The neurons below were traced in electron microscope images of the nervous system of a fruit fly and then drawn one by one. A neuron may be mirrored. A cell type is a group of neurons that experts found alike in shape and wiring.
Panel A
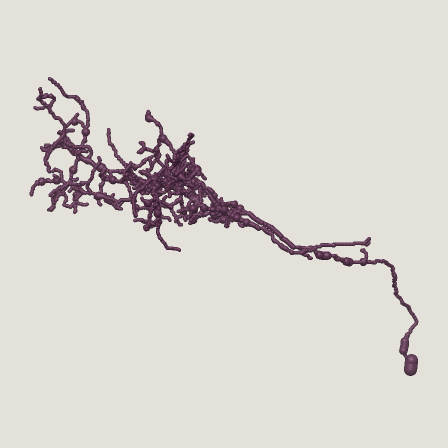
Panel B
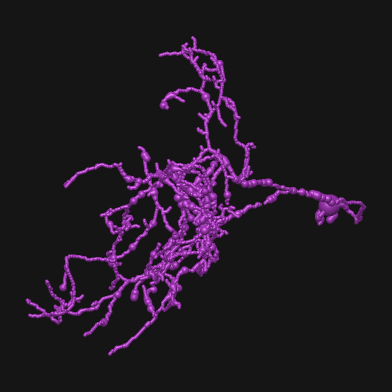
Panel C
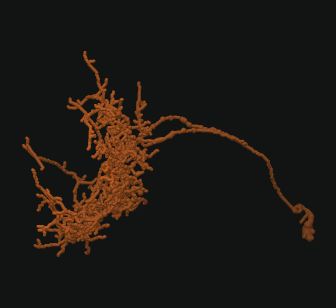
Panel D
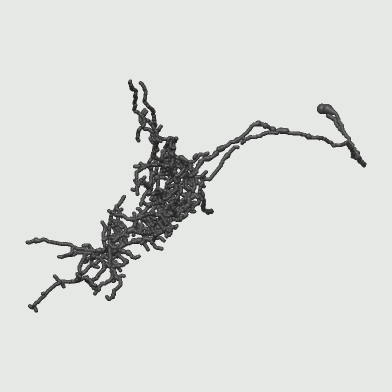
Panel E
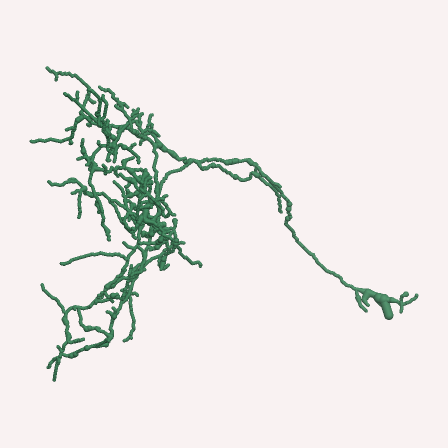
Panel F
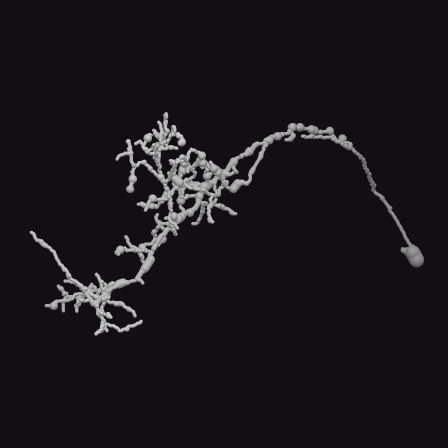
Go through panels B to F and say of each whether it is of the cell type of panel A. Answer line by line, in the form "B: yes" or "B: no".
B: no
C: no
D: no
E: no
F: yes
